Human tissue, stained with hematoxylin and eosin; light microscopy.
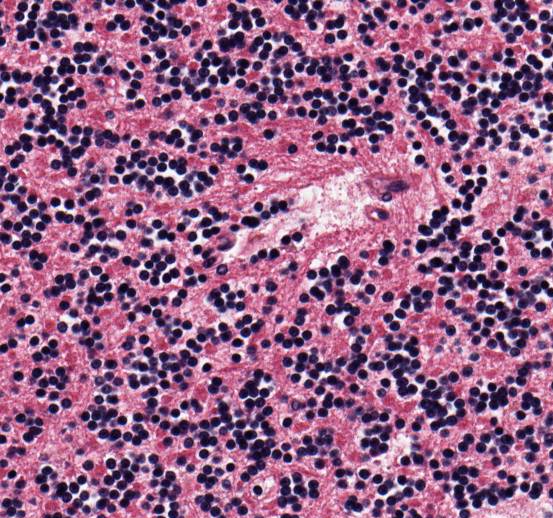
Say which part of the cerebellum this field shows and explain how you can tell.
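The tissue in view is the granular layer. Its nuclei are small, round and darkly stained, with scarcely any visible cytoplasm, and irregular islands of pink, finely fibrillary material lie between them.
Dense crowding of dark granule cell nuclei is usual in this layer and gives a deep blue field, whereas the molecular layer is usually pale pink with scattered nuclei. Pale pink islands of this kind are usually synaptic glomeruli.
No glands, epithelium or lumina are present.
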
